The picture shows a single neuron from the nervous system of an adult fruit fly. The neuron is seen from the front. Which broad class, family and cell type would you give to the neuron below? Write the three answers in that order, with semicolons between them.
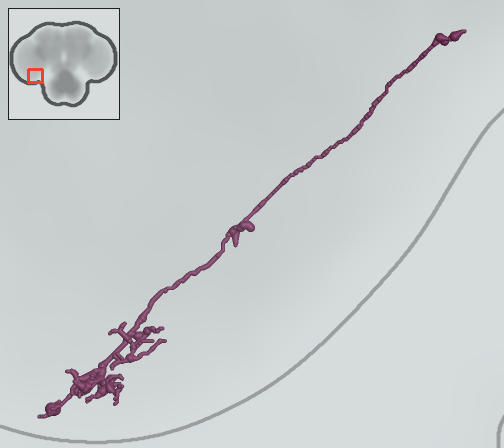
optic-lobe intrinsic neuron; Tm; Tm2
